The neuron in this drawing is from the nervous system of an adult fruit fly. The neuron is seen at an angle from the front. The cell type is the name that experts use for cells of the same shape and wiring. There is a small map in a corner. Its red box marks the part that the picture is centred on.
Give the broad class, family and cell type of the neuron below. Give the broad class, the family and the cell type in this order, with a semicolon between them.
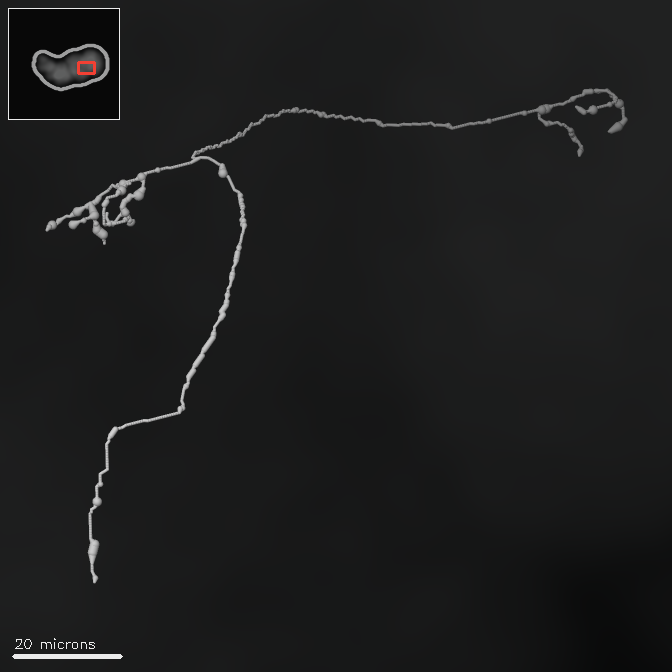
sensory neuron entering the brain; class olfactory; ORN_DL5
